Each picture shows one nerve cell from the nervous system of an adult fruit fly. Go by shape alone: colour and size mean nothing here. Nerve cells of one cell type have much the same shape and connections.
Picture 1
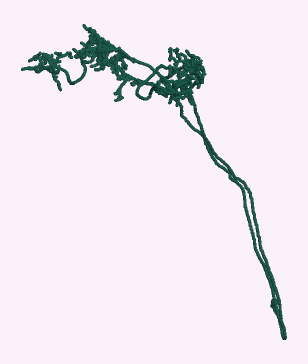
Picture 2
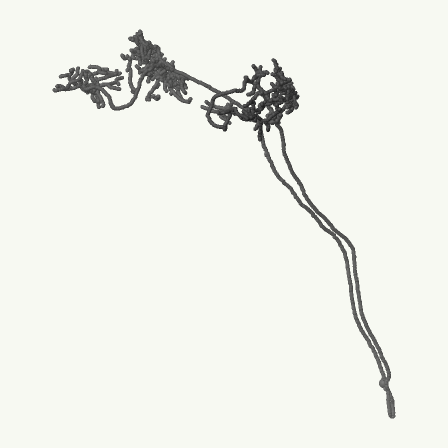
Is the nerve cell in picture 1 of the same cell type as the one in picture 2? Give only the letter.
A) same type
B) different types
A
